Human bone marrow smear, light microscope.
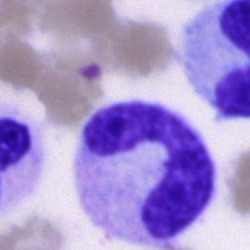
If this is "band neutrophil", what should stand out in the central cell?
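The nucleus here is a single thick band curved like a horseshoe, which fits the name.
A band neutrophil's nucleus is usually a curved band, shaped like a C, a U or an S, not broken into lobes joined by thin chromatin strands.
The chromatin also fits, being dense and clumped and staining deep purple.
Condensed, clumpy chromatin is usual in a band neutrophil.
Pale lilac cytoplasm fills the hollow of the curve and holds fine, faint pinkish-violet granules. Nothing in this cell runs against the name band neutrophil.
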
